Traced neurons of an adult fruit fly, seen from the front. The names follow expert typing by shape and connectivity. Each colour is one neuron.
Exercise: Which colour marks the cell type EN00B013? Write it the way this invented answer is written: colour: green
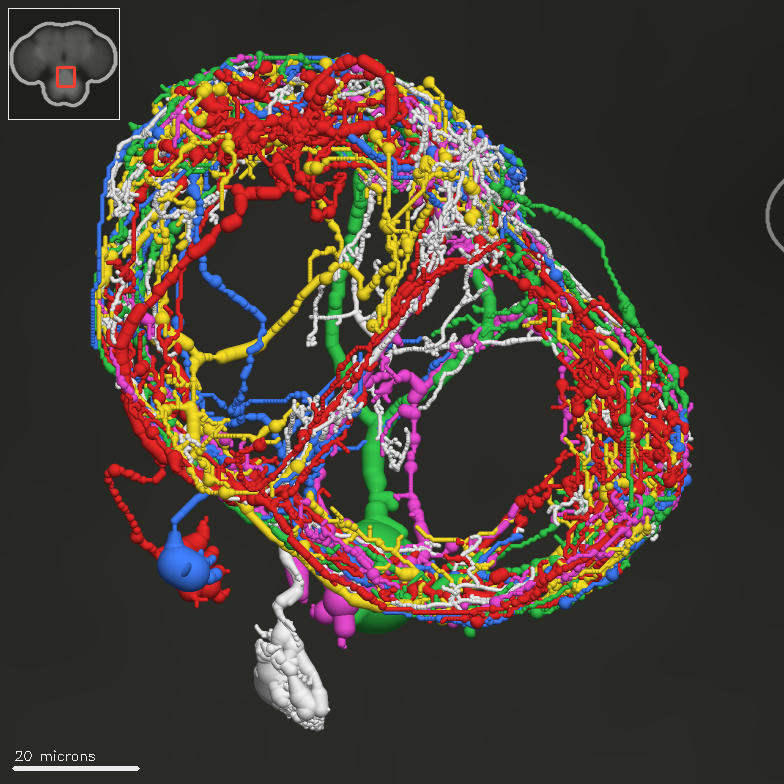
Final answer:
colour: white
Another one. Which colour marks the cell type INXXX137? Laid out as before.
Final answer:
colour: red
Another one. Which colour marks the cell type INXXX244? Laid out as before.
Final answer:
colour: yellow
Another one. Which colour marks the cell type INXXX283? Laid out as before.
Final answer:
colour: blue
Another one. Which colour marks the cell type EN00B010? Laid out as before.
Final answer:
colour: green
